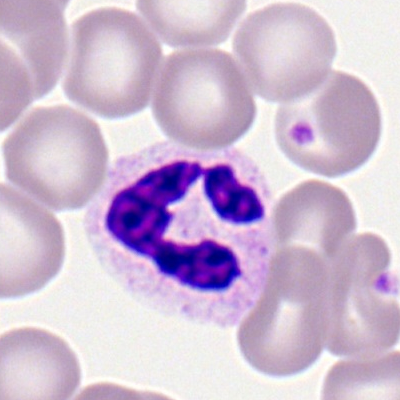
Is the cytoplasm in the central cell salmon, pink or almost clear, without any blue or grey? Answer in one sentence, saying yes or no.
Yes, within this cell, the cytoplasm is pink, salmon or almost colourless and carries no blue or grey.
